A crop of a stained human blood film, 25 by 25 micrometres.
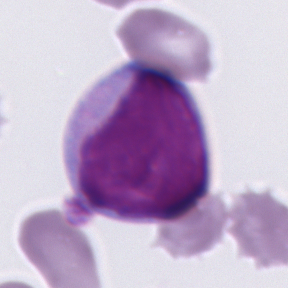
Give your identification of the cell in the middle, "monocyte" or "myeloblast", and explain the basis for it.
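It's a myeloblast. The cytoplasm is only a narrow crescent on the left side of the cell, and the nucleus, about 14 by 11 micrometres, fills about 70% of the cell's area.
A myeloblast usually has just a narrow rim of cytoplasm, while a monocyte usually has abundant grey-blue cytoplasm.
Here that narrow crescent sides with myeloblast, not monocyte. Otherwise, the chromatin is finely textured and evenly deep purple without coarse clumps, and the pale blue-grey cytoplasm shows no granules.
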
